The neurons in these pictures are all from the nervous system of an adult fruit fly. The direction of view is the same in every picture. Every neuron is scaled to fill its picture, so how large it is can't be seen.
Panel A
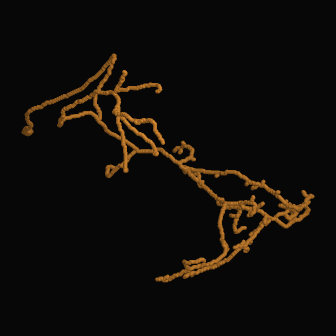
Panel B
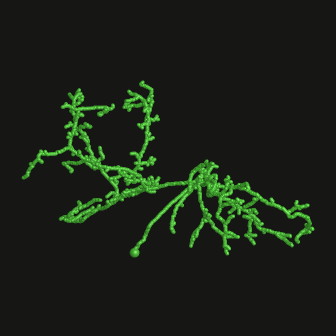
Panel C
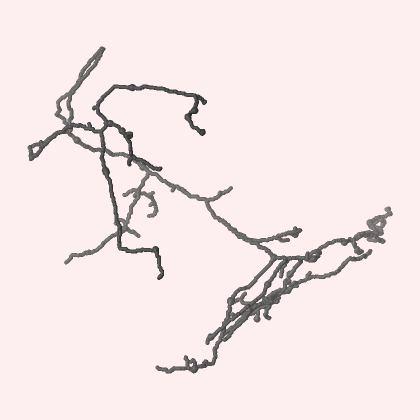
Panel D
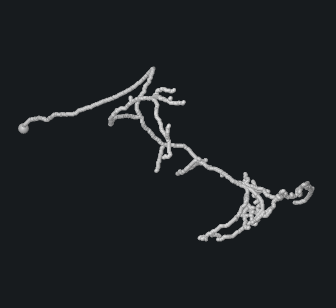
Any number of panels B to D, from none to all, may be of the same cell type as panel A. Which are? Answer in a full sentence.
Panel C and panel D are of the same cell type.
